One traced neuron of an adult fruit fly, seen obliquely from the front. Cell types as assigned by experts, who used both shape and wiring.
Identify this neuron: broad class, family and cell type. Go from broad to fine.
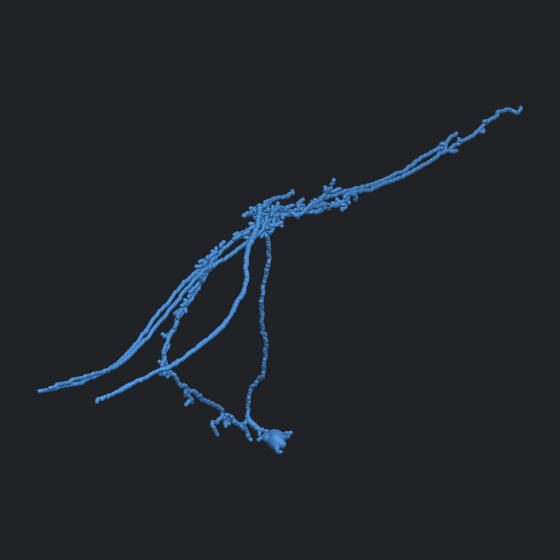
ascending neuron; hemilineage 27X; AN27X018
